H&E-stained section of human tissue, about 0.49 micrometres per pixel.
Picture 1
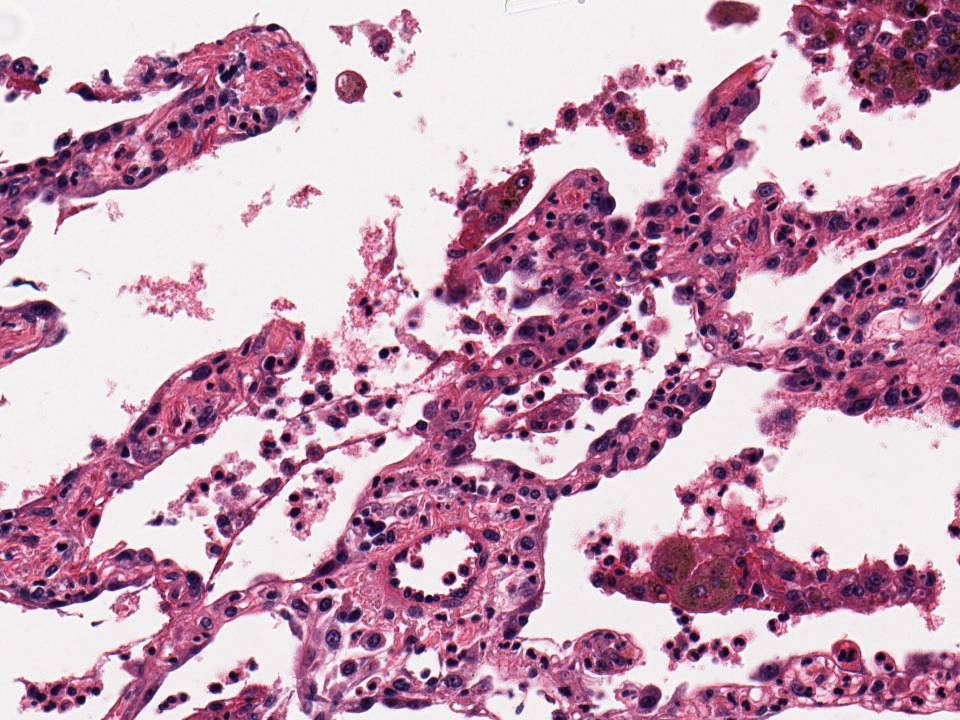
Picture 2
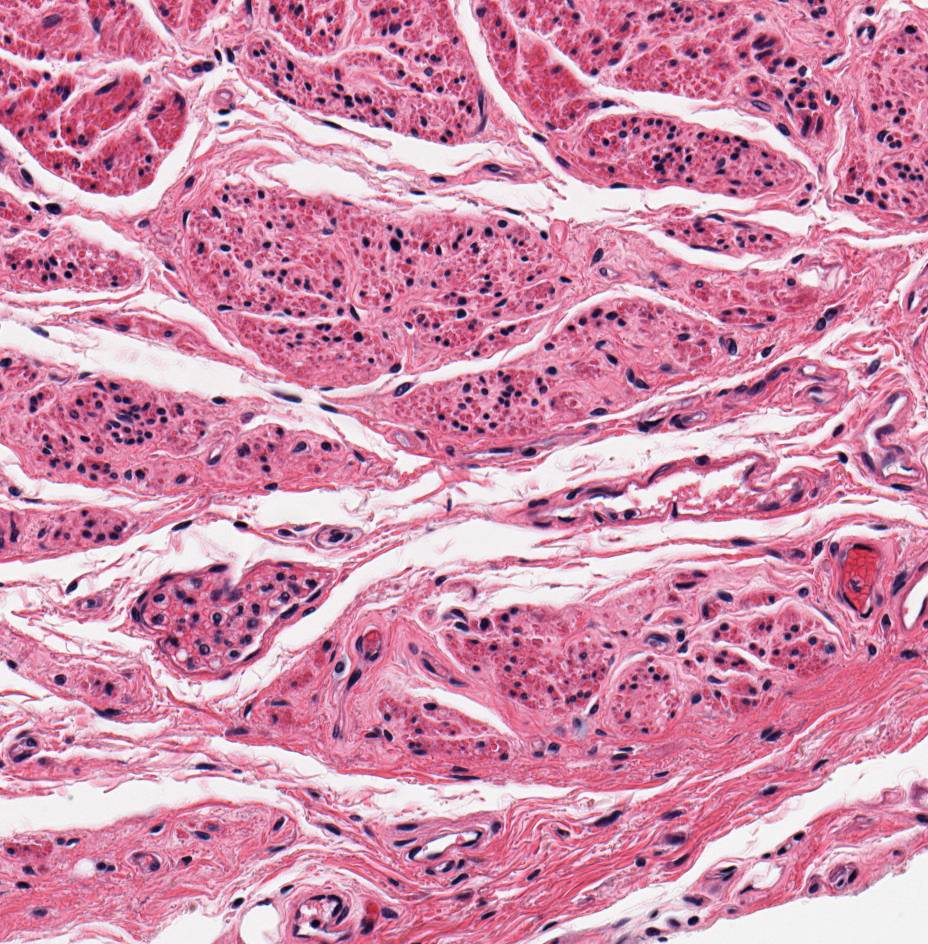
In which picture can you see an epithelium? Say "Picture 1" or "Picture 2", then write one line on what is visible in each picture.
Picture 1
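Picture 1: At the bottom centre, a small round lumen is lined by a ring of small cuboidal cells.
Picture 2: No epithelium is present anywhere in the field.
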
